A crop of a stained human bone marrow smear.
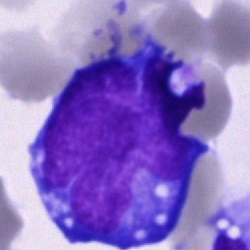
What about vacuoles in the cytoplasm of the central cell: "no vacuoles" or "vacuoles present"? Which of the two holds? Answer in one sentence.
Inside its cytoplasm lie one or more clear vacuoles.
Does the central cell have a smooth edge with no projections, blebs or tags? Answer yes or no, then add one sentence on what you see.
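No. Small blue blebs and detached fragments project from the top edge of the cell.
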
